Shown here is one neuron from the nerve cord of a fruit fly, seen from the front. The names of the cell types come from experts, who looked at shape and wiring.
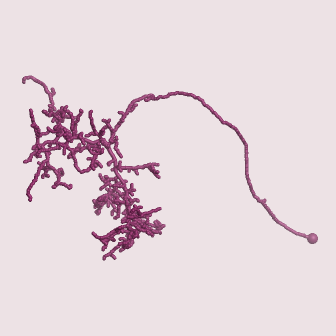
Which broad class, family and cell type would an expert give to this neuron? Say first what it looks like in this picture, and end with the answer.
Dozens of branch ends can be seen. As drawn here it is wider than it is tall. This is a nerve-cord intrinsic neuron. The family is hemilineage 12B. The cell type is IN12B030.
